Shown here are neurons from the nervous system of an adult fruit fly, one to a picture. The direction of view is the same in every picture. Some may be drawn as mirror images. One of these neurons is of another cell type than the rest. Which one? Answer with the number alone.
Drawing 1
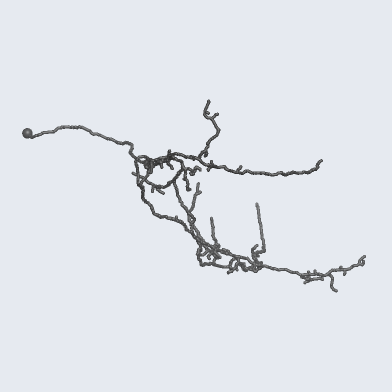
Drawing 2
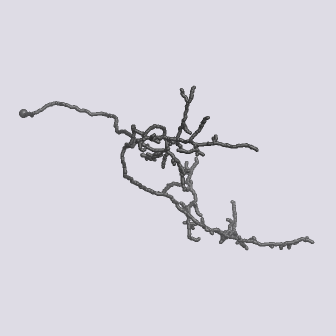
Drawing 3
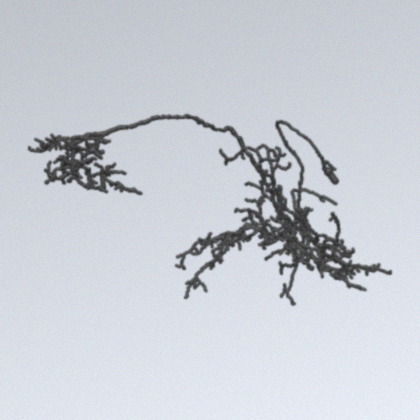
3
